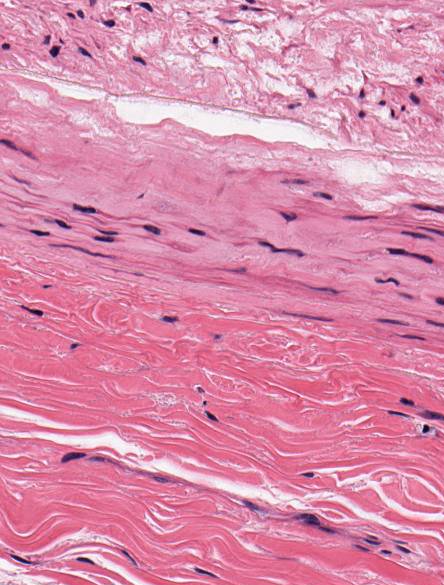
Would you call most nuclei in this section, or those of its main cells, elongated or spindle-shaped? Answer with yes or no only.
Yes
